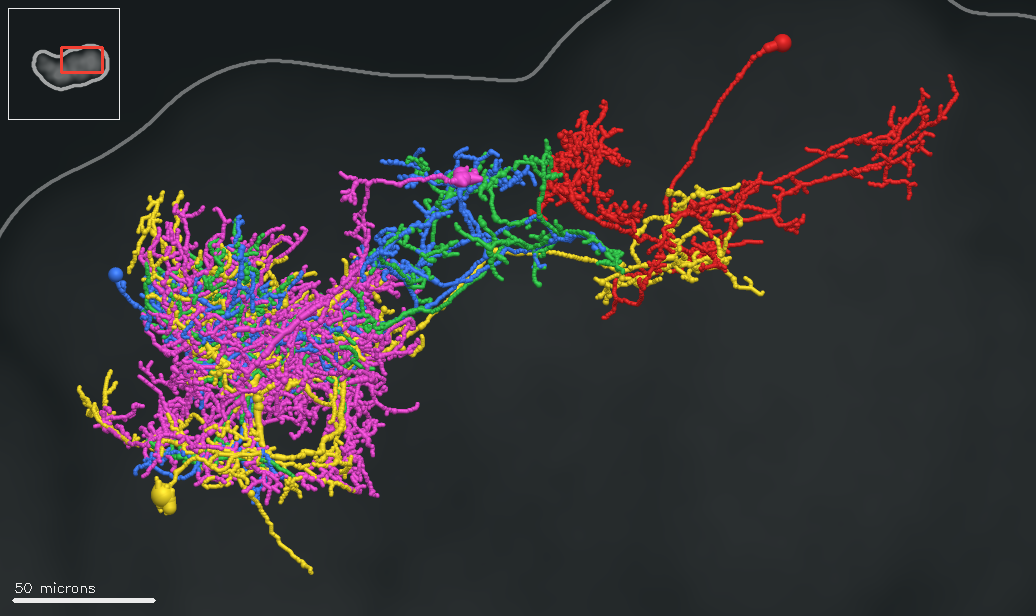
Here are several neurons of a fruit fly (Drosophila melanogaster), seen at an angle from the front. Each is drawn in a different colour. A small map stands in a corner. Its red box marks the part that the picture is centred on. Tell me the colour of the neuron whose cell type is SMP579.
green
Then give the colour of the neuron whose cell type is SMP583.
blue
